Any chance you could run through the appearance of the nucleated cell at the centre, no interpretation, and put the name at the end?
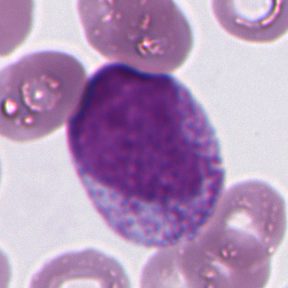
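Most of the cytoplasm lies below the nucleus, which fills the upper part of the cell. Its chromatin looks finely textured rather than coarsely clumped. The cytoplasm is pale bluish and holds many fine purple-red granules. So this is a myelocyte.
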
